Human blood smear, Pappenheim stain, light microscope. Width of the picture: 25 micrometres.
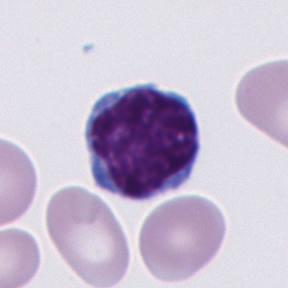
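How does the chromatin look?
Dark purple and coarsely clumped, I'd say, with paler streaks between the clumps.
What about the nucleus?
It is round, about 9 micrometres across, and fills about 80% of the cell's area.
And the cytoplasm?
Only a thin rim, widest at the lower left, and I find no granules in it.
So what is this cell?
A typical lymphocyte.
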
